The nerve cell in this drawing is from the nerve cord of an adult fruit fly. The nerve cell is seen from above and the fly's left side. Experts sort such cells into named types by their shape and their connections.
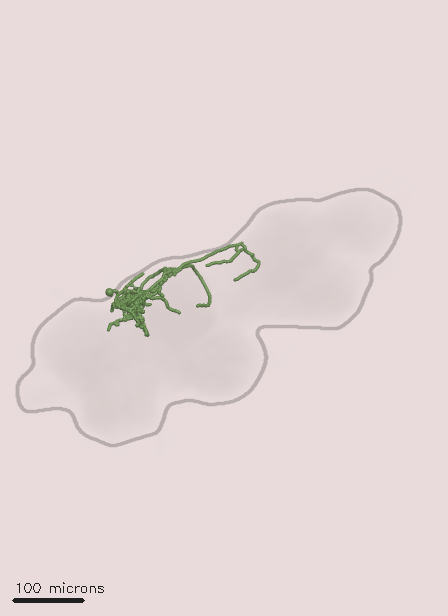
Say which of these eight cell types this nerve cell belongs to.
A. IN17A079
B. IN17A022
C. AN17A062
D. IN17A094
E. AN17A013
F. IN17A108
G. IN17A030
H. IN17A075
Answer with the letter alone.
H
